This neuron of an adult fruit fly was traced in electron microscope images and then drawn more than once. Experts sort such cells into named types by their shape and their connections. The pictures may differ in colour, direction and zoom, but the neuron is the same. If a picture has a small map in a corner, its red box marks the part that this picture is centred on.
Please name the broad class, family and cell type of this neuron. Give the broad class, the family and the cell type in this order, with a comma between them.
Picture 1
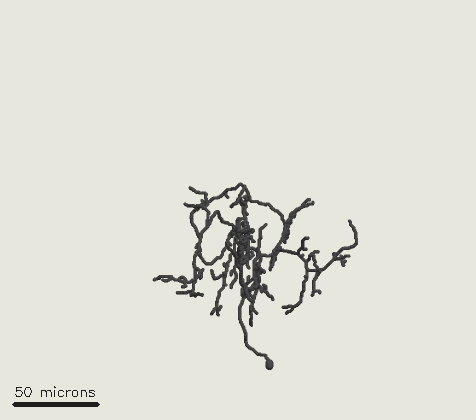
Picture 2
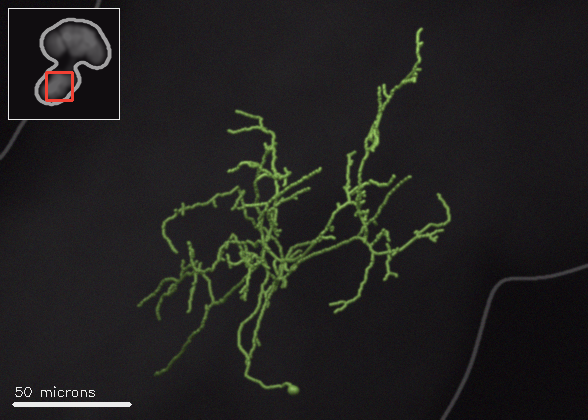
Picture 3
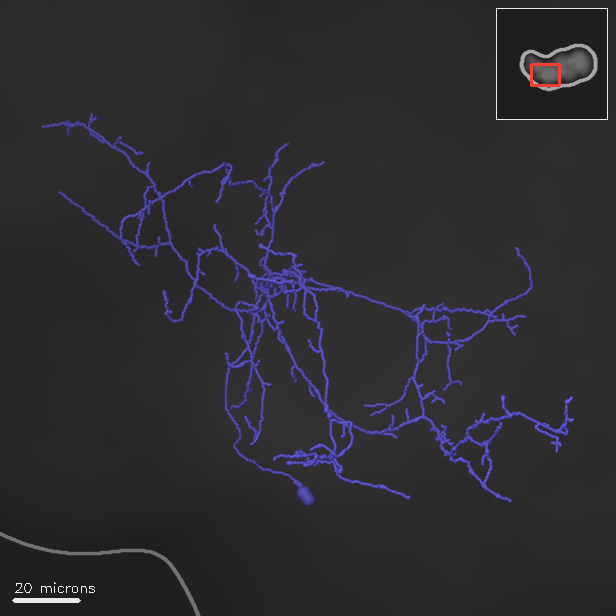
nerve-cord intrinsic neuron, hemilineage 05B, IN05B066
